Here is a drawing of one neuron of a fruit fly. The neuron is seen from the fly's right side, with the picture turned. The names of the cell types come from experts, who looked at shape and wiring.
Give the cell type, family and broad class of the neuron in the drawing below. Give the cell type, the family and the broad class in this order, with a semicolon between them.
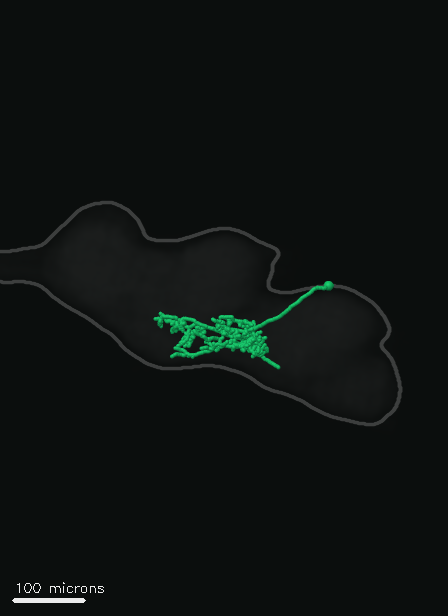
IN07B039; hemilineage 07B; nerve-cord intrinsic neuron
